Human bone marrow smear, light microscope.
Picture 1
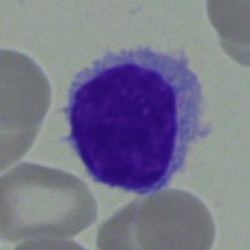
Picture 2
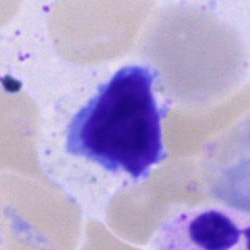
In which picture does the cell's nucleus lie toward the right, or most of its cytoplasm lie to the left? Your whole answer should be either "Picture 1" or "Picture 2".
Picture 2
